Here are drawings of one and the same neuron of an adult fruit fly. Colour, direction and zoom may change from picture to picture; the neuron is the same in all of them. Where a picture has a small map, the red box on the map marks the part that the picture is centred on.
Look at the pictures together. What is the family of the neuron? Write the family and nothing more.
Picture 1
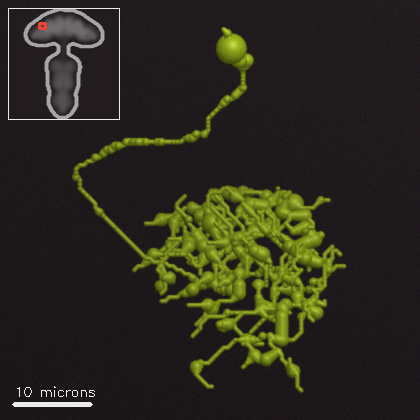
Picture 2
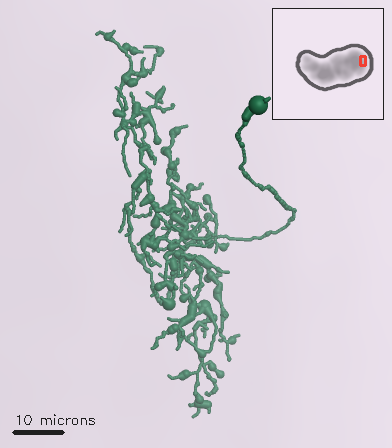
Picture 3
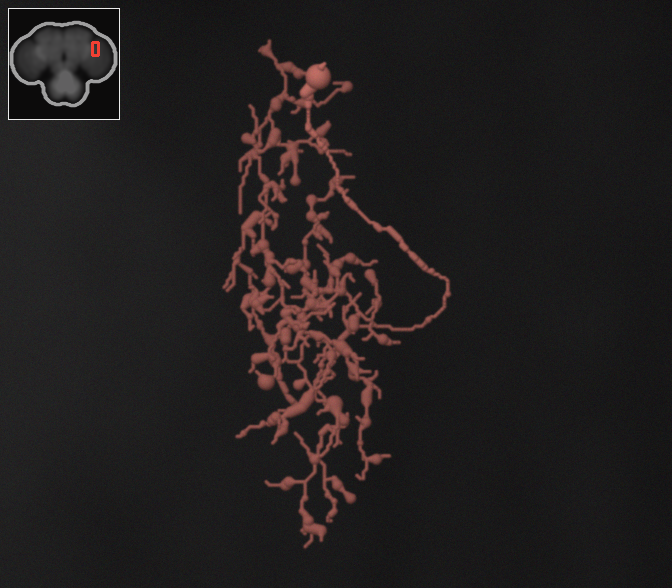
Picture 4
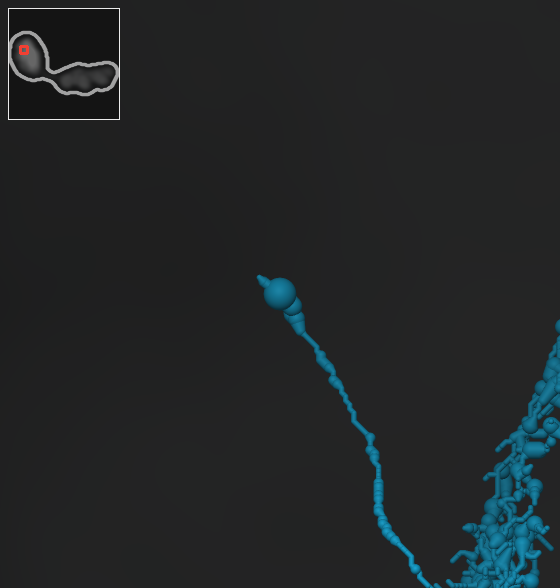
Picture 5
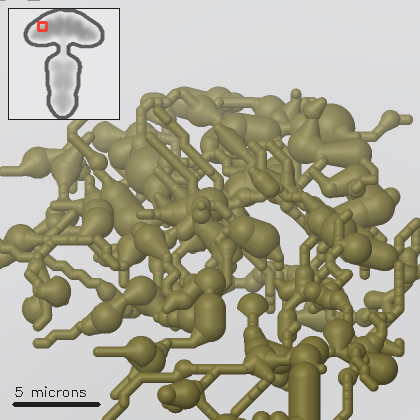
Dm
